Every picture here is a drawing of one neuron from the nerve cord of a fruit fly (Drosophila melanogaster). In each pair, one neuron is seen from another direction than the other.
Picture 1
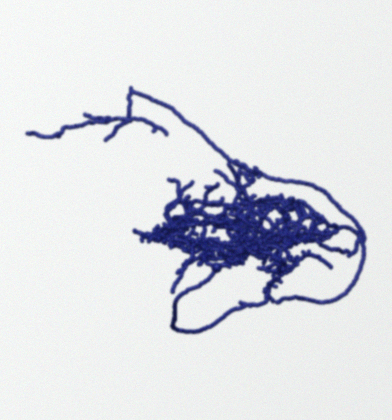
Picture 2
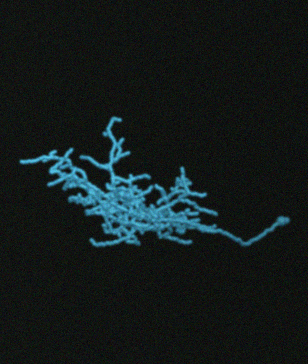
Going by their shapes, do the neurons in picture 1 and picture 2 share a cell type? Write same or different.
different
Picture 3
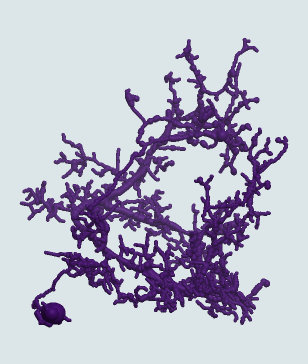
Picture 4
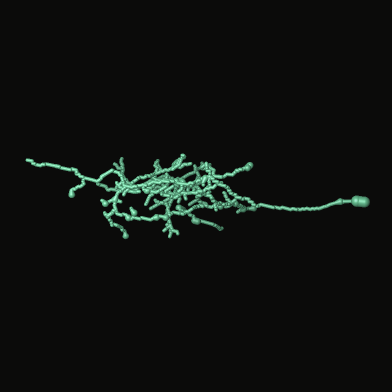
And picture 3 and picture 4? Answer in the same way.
different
